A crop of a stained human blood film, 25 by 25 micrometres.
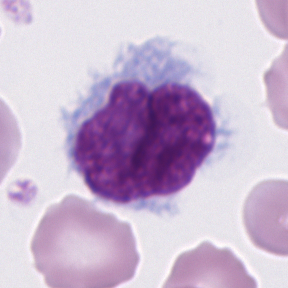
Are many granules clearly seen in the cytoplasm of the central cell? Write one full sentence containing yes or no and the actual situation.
No, within the cytoplasm of the cell there is no visible granule.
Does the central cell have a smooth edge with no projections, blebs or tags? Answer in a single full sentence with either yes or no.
No, the cell's outline is not smooth; it is ragged or frayed, or has projections, blebs or tags.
